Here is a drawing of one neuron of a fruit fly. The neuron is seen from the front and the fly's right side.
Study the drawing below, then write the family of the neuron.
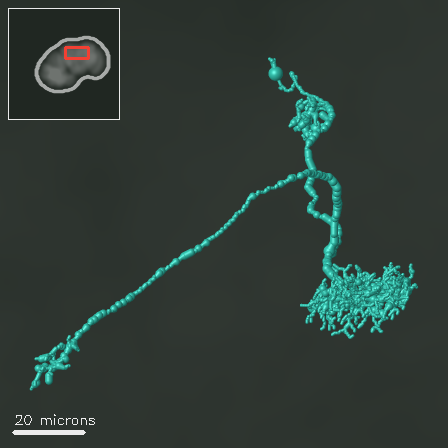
class CX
